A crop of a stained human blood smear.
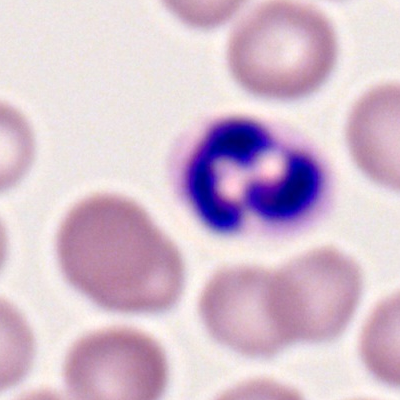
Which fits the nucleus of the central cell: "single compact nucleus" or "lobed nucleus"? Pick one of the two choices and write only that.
Lobed nucleus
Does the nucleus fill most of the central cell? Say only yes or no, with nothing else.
Yes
